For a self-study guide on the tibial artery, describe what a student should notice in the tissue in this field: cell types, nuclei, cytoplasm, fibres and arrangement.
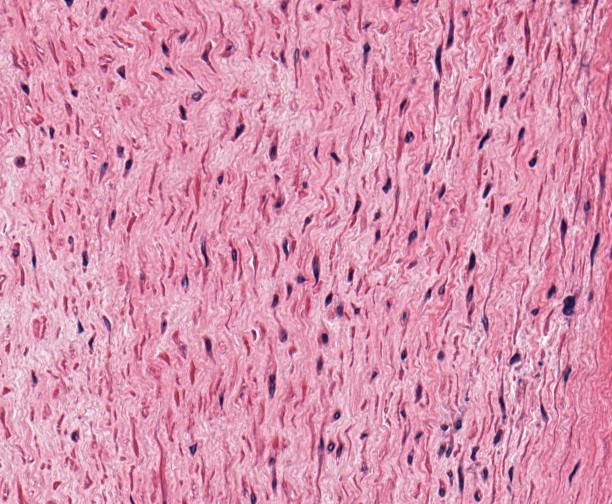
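Look first at the fibres: their course is finely wavy, not straight. The fibrous material takes up eosin and stains pink across the whole field. Now turn to the nuclei. Most are dark, elongated and spindle-shaped, with their long axes lying along the fibres. Notice too that they are spread fairly evenly over the field instead of being gathered into clusters.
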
